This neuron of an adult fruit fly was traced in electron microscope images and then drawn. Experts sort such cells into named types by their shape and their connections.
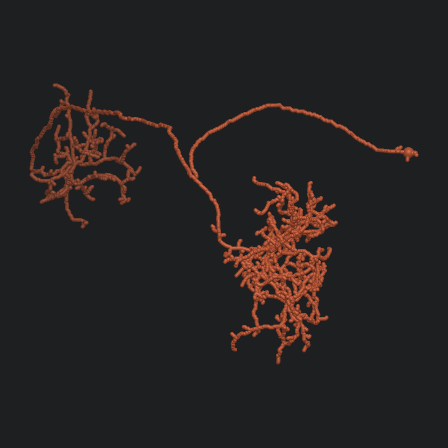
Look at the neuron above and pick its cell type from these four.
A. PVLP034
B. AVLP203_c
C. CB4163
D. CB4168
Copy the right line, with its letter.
B. AVLP203_c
